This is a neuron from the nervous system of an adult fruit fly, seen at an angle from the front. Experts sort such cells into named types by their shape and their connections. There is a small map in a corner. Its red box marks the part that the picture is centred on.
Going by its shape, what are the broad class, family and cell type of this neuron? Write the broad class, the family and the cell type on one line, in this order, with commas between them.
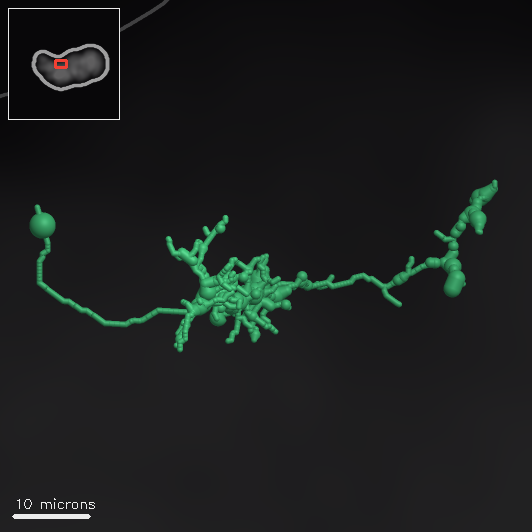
optic-lobe intrinsic neuron, T, T2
